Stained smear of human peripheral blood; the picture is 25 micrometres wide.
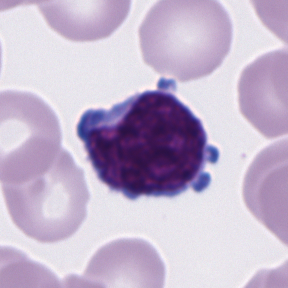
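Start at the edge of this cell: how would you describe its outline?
It is irregular and bumpy rather than smoothly round.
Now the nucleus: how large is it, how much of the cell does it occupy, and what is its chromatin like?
It is about 11 by 9 micrometres and fills about 80% of the cell's area, with dark purple, coarsely clumped chromatin.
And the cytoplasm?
There is little of it, widest at the upper left, and no coarse granules are seen in it.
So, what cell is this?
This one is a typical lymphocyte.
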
